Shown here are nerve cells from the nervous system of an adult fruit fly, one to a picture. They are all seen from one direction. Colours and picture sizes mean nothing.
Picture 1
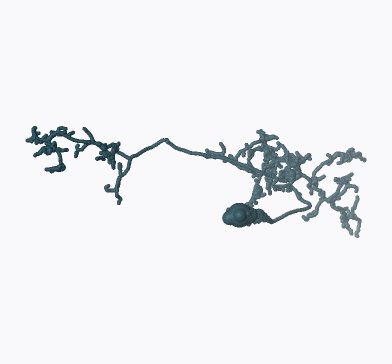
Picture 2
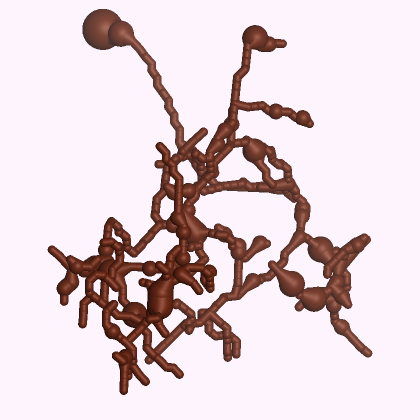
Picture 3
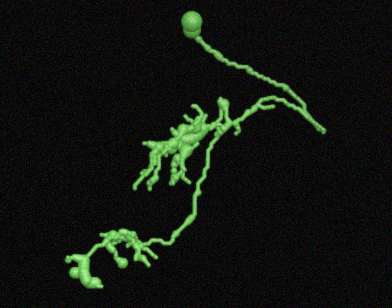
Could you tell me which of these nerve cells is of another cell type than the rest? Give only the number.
2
